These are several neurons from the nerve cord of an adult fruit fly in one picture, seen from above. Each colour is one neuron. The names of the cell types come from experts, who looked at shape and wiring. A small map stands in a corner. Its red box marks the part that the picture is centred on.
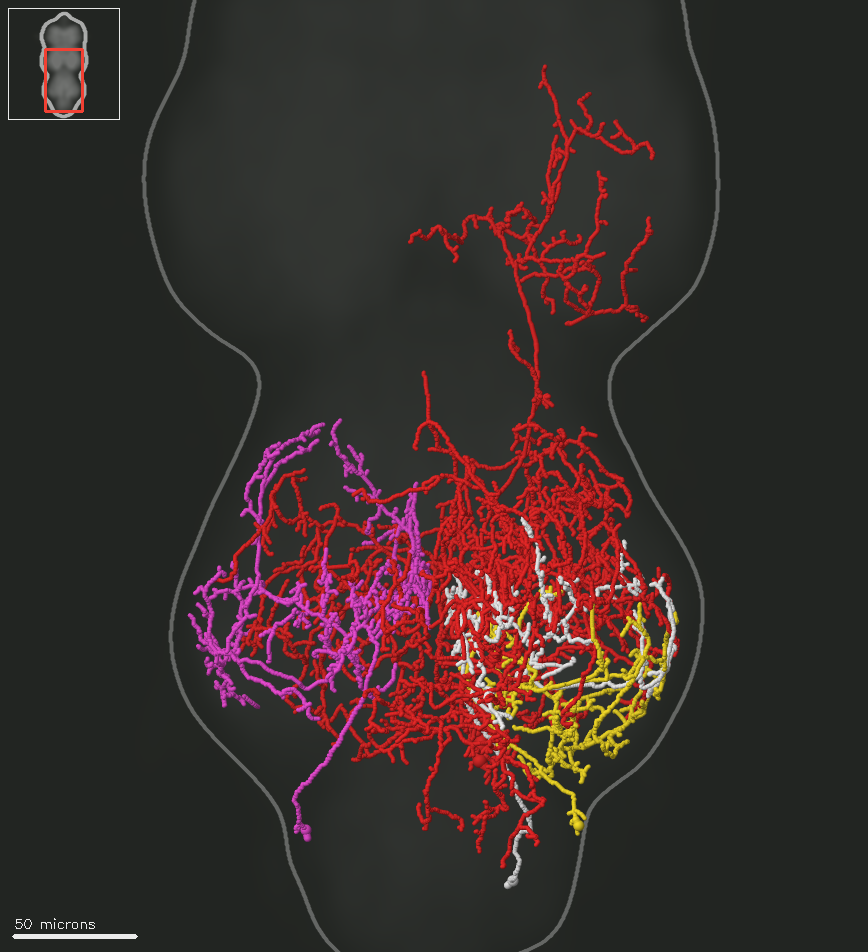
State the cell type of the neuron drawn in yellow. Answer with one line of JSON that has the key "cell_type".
{"cell_type": "IN03A064"}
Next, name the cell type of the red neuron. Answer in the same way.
{"cell_type": "INXXX045"}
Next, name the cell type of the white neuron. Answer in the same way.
{"cell_type": "IN03A082"}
